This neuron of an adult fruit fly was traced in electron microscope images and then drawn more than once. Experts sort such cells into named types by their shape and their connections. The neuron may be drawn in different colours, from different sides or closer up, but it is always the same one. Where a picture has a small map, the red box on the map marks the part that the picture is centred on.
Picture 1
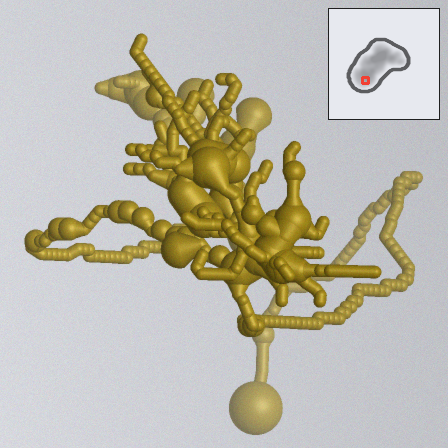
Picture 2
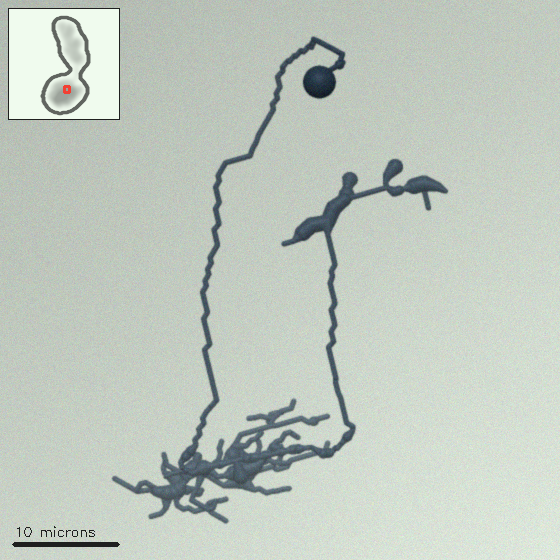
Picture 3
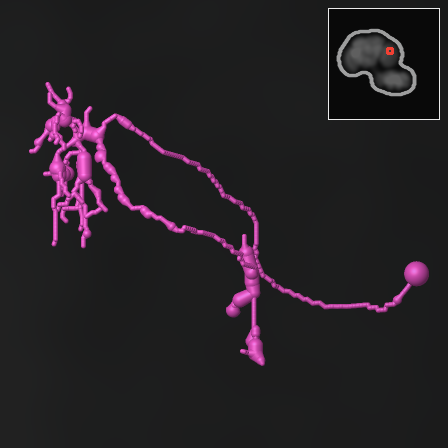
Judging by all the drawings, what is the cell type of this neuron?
T5c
